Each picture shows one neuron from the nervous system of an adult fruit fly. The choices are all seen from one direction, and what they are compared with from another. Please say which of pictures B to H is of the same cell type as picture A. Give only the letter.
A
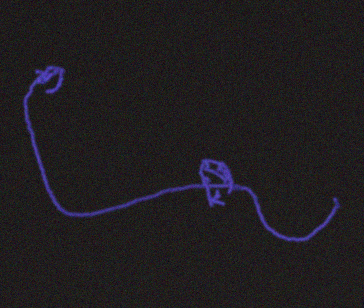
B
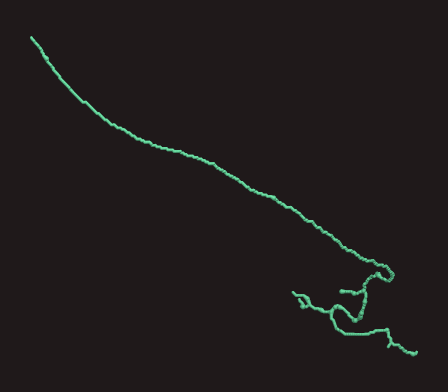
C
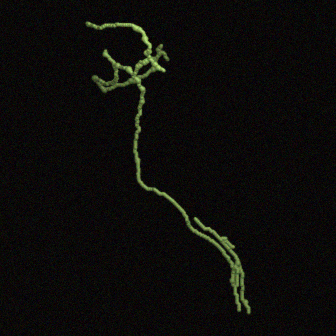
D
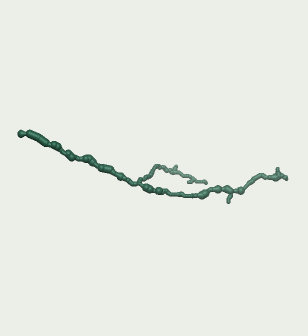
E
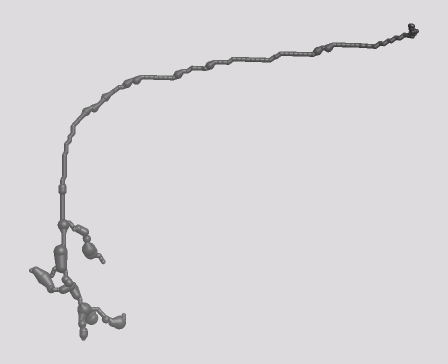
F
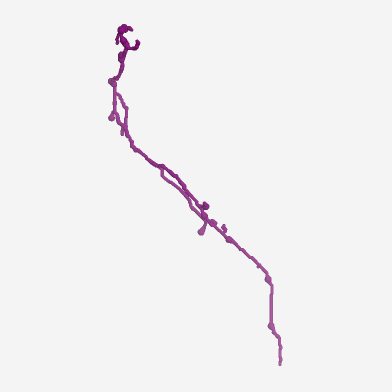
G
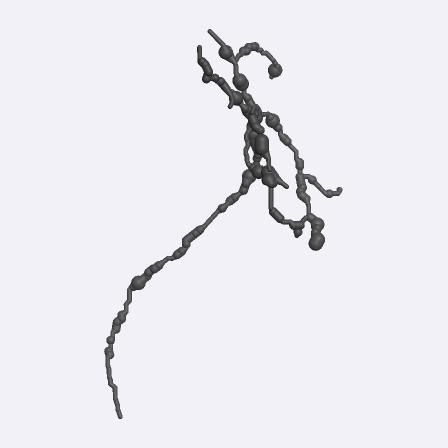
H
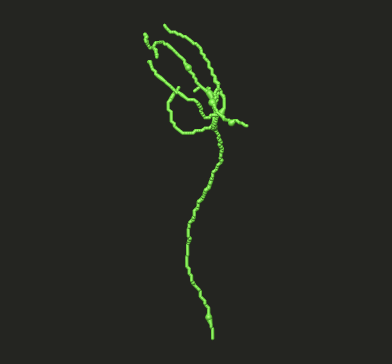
E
